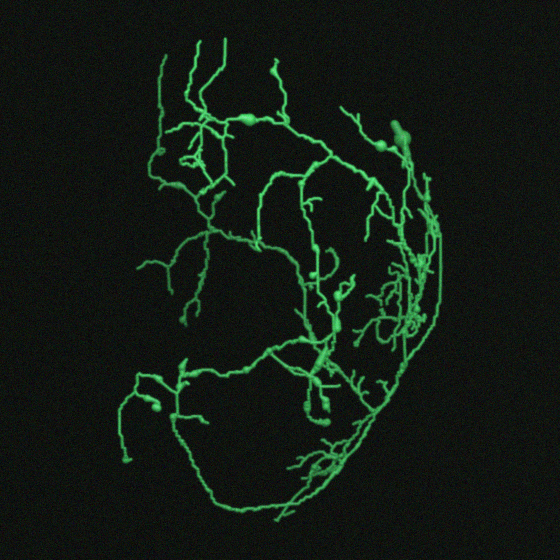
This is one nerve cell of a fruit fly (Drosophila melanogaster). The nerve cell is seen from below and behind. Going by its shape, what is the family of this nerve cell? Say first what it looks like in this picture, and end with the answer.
Its cell body lies at the upper right of the picture. Dozens of branch ends can be seen. Its broad class is nerve-cord intrinsic neuron. The family is hemilineage 09A.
